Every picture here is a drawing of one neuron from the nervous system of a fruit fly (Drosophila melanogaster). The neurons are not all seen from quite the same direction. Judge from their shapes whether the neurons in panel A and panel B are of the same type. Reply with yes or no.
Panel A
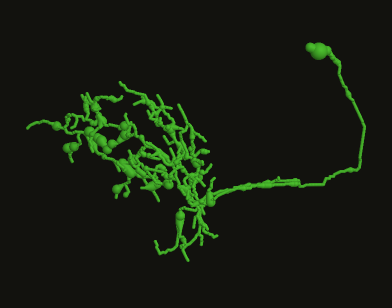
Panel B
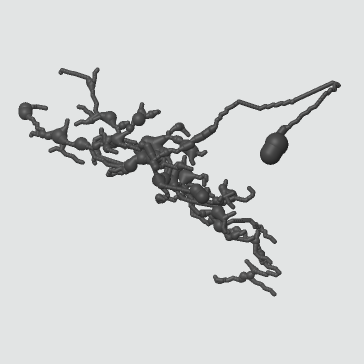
yes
